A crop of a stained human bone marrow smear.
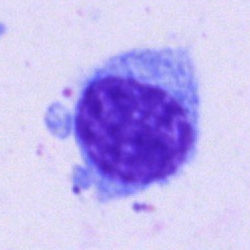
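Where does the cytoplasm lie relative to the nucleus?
Mainly above and to the right of it, though the picture is slightly out of focus.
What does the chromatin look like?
Dark purple, with a mottled, patchy texture.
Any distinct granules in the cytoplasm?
None that I can see.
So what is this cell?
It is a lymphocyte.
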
